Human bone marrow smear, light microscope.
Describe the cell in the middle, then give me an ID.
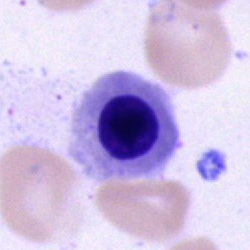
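Roughly round, this one, with slightly uneven edges. Dense chromatin, stained dark purple. A moderate rim of pale bluish-lavender cytoplasm goes all the way round the nucleus. It's an erythroblast.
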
